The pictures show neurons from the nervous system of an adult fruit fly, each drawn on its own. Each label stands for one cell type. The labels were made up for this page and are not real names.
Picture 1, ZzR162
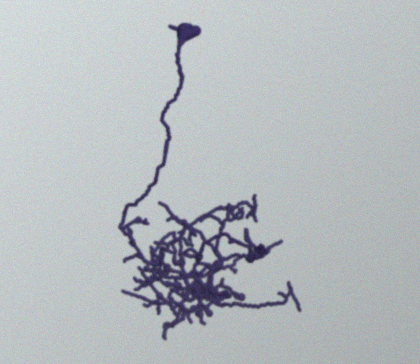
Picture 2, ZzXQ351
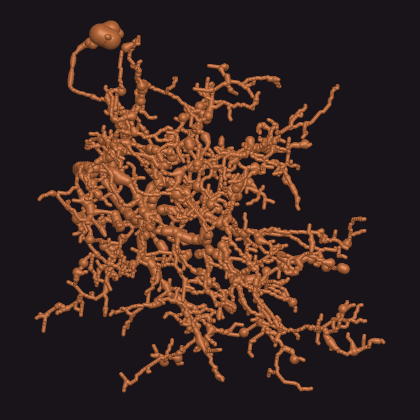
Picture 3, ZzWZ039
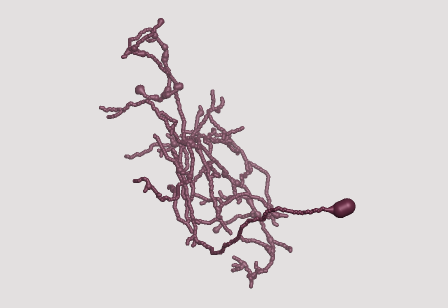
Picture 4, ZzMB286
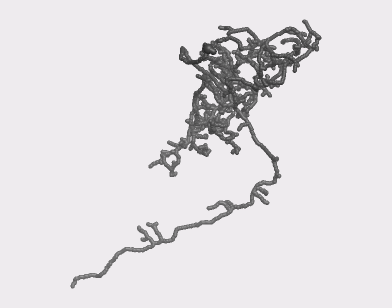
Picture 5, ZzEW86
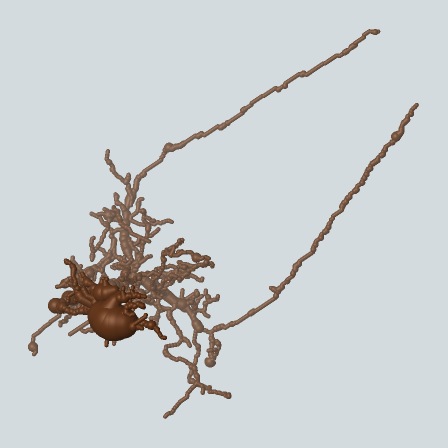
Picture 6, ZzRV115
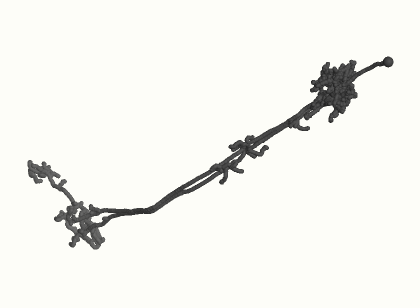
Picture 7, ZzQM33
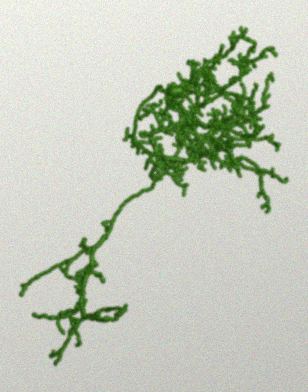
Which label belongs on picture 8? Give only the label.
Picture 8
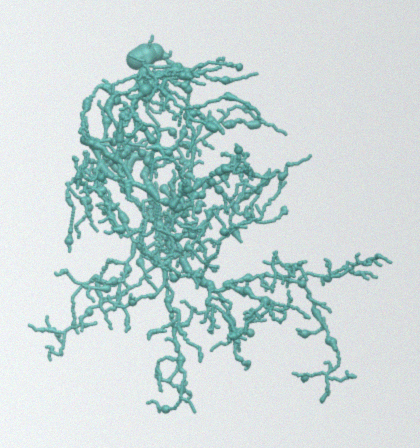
ZzXQ351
